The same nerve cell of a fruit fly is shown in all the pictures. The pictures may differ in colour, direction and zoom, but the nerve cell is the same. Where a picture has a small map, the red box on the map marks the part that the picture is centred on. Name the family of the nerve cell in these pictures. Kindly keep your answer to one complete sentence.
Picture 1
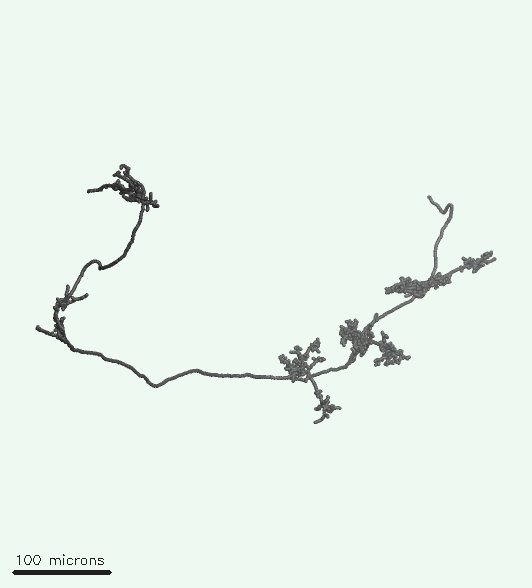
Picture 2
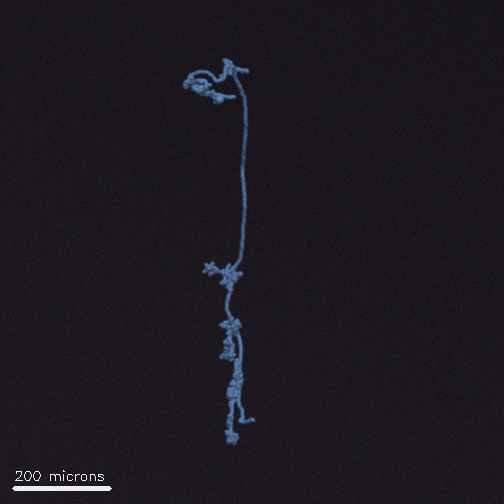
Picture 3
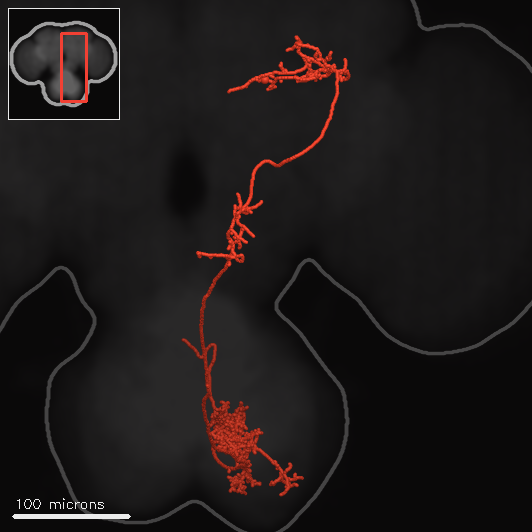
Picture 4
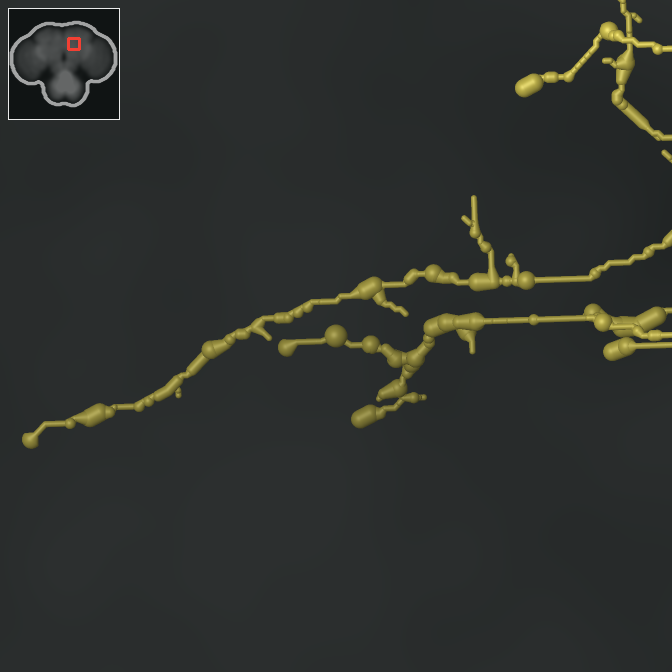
In terms of family, the nerve cell is hemilineage 09B.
